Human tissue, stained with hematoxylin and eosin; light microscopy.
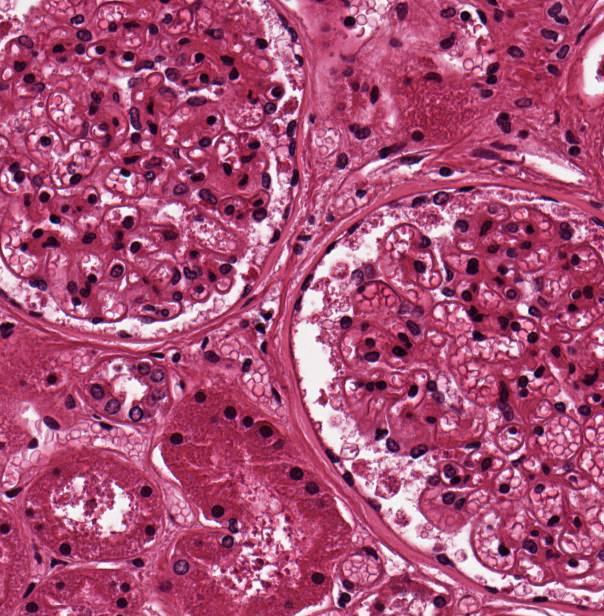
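Renal cortex. Two large rounded glomeruli occupy the upper left and right half. Many cells covering their tufts have pale, finely bubbly vacuolated cytoplasm. Lower-left tubules have cuboidal cells with granular eosinophilic cytoplasm and round nuclei; some tubular cells outside the glomeruli are clear, bubbly and vacuolated.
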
